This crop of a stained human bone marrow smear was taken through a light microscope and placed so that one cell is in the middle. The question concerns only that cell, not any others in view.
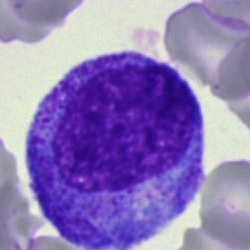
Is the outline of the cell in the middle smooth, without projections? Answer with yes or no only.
Yes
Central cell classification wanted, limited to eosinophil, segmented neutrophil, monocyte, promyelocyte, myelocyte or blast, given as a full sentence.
As for the cell in the middle, it is a promyelocyte.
